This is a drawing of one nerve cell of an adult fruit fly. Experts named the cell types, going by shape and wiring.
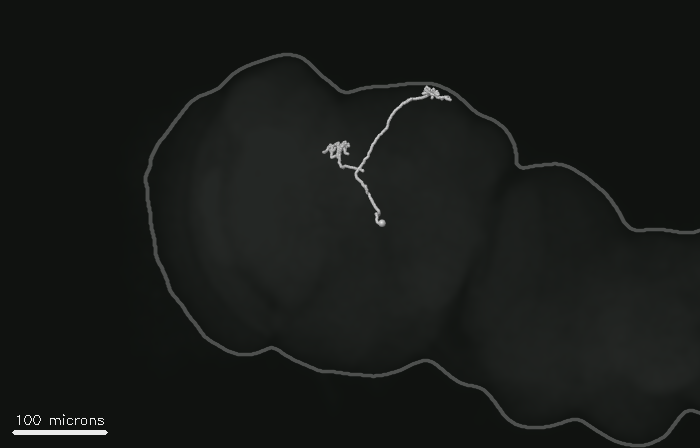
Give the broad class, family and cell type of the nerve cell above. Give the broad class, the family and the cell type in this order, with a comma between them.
central-brain intrinsic neuron, hemilineage AOTUv4_ventral, FB9B_d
